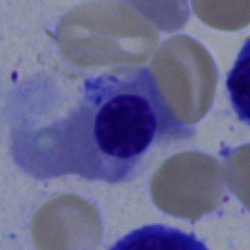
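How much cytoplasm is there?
Plenty, and it's pale blue-grey.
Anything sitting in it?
A small cluster of blue-purple granular material just above and left of the nucleus, and a small pale round spot on the left part of the cell.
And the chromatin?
Dense, dark purple.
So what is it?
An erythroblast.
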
